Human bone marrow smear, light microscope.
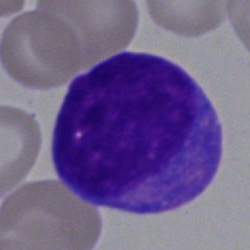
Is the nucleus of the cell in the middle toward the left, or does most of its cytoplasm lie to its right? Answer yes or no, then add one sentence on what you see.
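Yes. The cytoplasm forms a narrow crescent on the lower right side of the cell.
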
